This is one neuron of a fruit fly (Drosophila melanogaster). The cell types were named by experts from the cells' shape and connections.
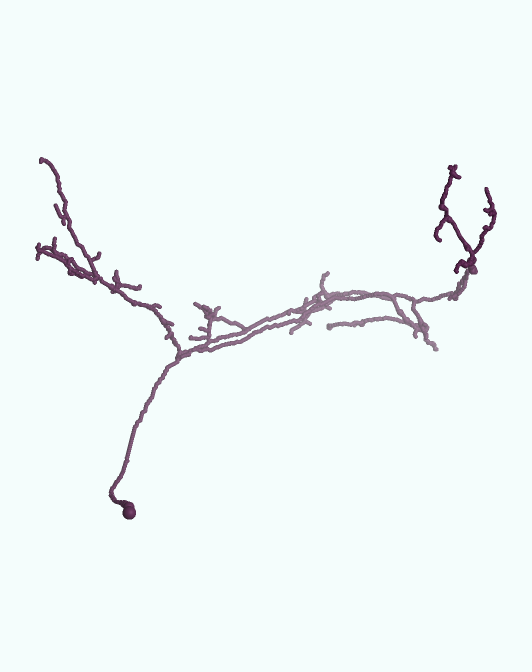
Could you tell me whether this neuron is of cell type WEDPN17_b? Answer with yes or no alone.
yes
